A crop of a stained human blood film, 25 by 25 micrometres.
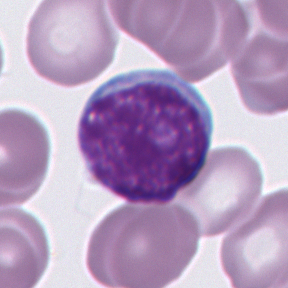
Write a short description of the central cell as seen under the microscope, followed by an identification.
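Cytoplasm: thin rim around the nucleus, pale blue. Granules: none visible. Vacuoles: none visible. Cell: typical lymphocyte.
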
